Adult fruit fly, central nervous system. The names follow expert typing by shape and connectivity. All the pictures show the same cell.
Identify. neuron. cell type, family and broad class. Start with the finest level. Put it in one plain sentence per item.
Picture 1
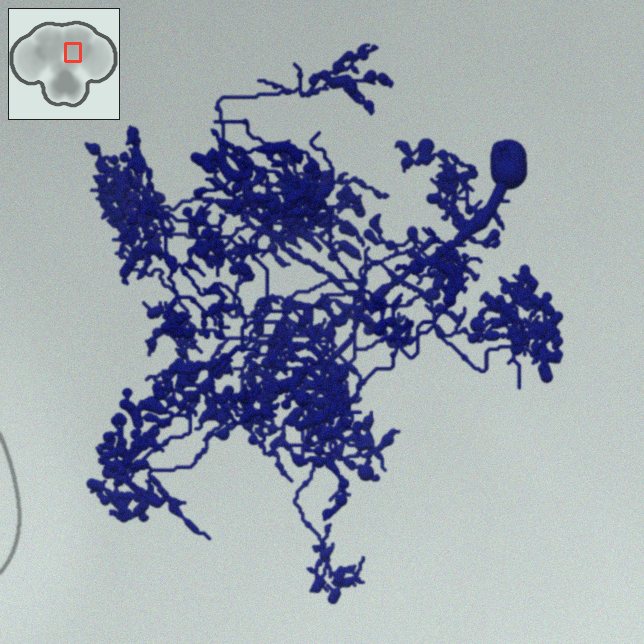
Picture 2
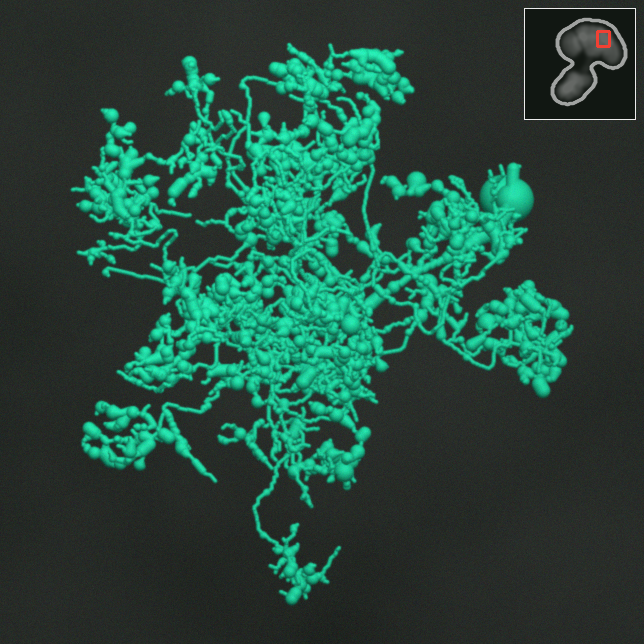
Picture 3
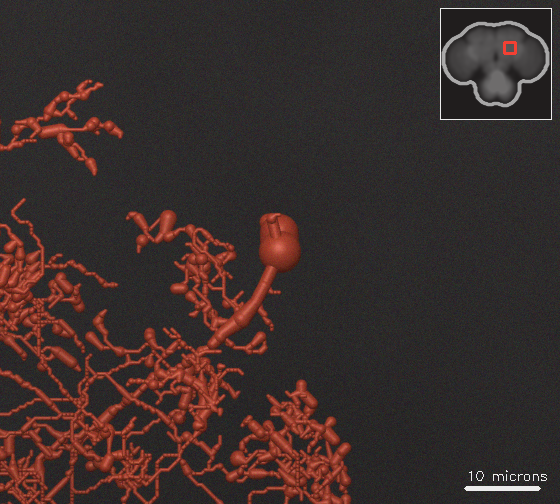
Type lLN2P_b of hemilineage ALl1_dorsal, a central-brain intrinsic neuron.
